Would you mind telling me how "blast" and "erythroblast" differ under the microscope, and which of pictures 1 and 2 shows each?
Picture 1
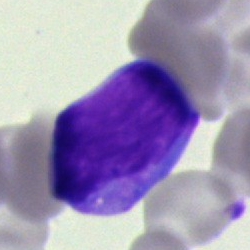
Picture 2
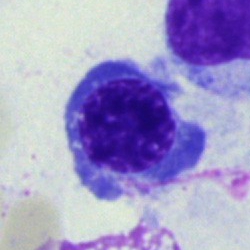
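Picture 1 shows a blast, and picture 2 shows an erythroblast. The blast has an angular outline with several fairly straight edges, and its nucleus fills most of the cell, following that angular shape. Its cytoplasm forms only a scant pale blue-lilac rim, mainly along the lower edge.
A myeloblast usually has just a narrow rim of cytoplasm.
The erythroblast, by contrast, has an irregular outline with a broad, rounded bulge of cytoplasm at the lower right, and its cytoplasm is deep blue. Its chromatin is dark purple and coarsely clumped.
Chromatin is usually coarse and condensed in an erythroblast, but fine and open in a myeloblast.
Neither cell shows any granules in its cytoplasm.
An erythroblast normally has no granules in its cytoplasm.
Picture 1 also holds one tiny bright white dot in the pale cytoplasm near the lower left.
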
